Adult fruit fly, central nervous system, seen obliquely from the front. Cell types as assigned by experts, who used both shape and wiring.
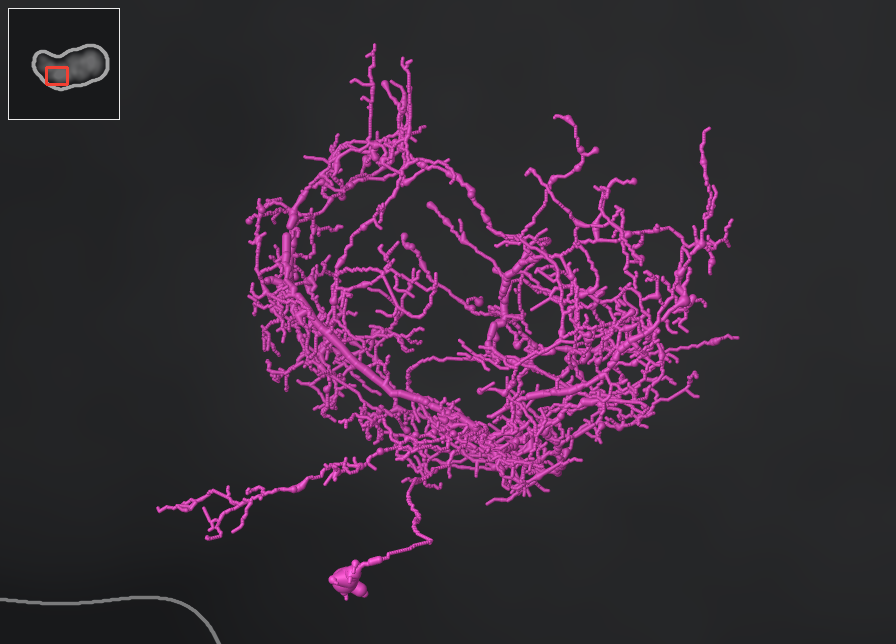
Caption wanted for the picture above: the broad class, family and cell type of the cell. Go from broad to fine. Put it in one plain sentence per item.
A nerve-cord intrinsic neuron of hemilineage 14A, type IN14A006.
